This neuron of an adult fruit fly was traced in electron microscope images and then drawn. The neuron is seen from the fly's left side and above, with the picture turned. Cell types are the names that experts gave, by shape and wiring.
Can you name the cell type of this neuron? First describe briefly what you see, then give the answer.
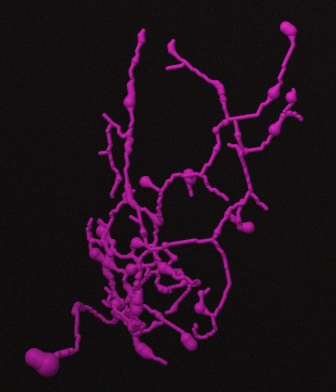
The cell body can be seen at the lower left of the picture. Dozens of branch ends can be seen. It is a central-brain intrinsic neuron. It is of cell type CB4130.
